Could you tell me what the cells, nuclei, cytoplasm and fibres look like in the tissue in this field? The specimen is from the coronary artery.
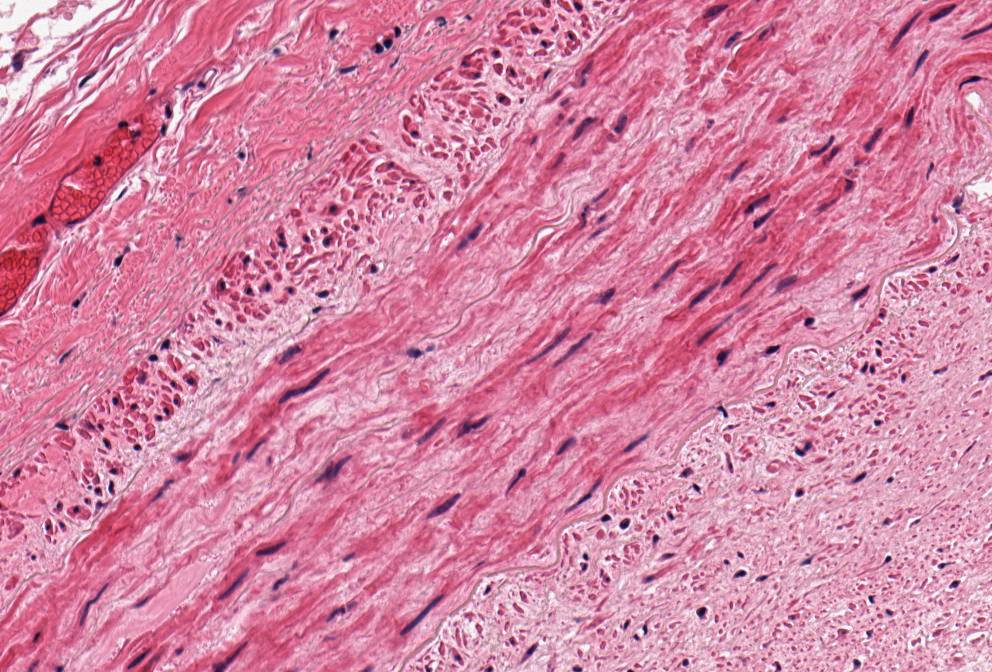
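So the tissue runs in parallel bands, diagonally from lower left to upper right. The broad central band is elongated spindle cells cut lengthwise, lying the same diagonal way as the band, with elongated, dark purple nuclei. Then, in the upper left, a narrower band of small rounded profiles, these cut in cross section.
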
